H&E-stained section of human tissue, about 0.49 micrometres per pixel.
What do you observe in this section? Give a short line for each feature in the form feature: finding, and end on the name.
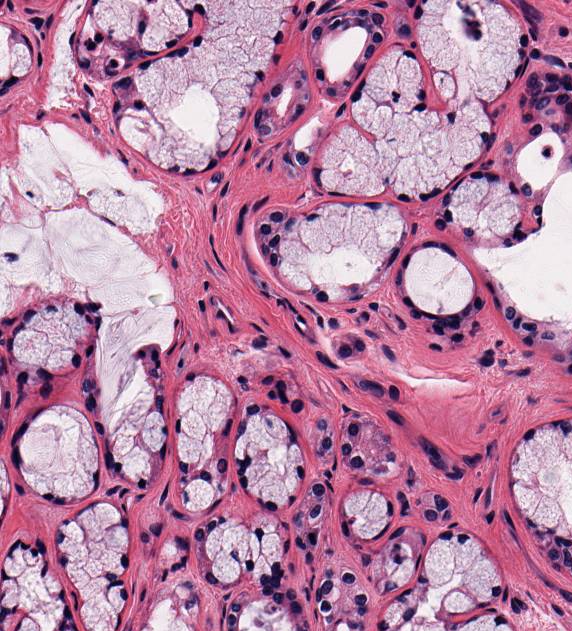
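Cytoplasm: pale and foamy, bubbly even, in the acinar cells
Nuclei: dark, flattened against the outer edge of each acinus
Lumen: open and clear in the centre of several acini
Fat cells: none anywhere here
Gland: minor salivary gland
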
